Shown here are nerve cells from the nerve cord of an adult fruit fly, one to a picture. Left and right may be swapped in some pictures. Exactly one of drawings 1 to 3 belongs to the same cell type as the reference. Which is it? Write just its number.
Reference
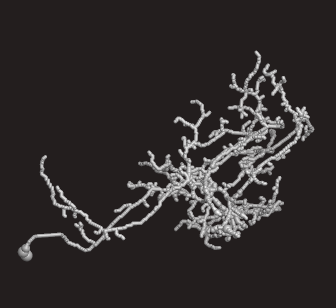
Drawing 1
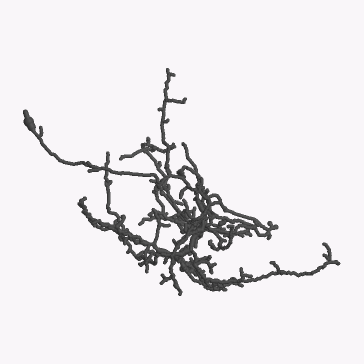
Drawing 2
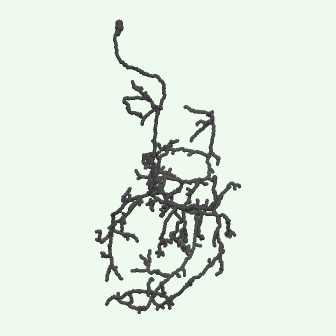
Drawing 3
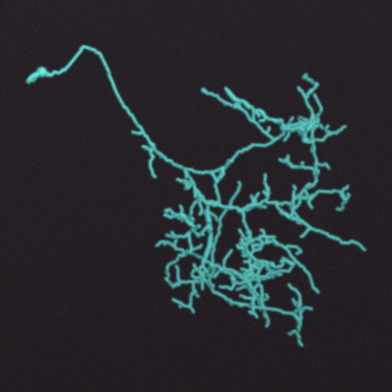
2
